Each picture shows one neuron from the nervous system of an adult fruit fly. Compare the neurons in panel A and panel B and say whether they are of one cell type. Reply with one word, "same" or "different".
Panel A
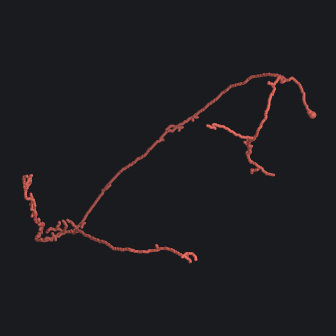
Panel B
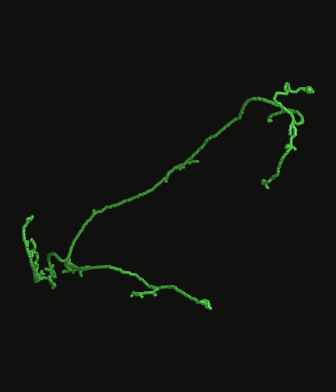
same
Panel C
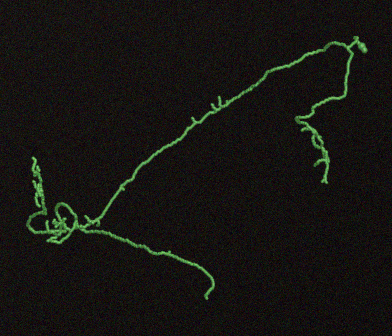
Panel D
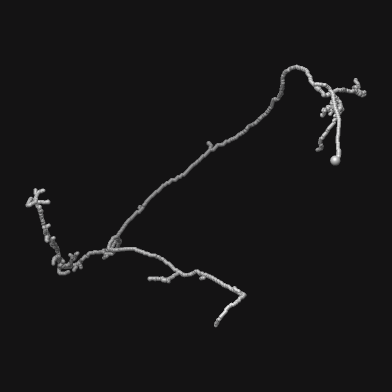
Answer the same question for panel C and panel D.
same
